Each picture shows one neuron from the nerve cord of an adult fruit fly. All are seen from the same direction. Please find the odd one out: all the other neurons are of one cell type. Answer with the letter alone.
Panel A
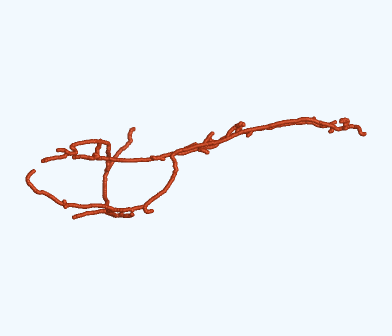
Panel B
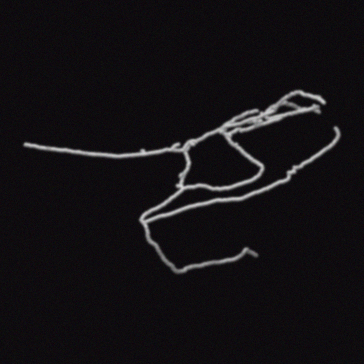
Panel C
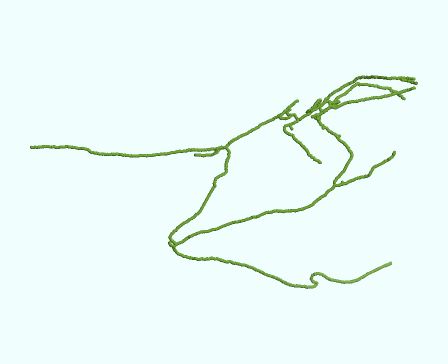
A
